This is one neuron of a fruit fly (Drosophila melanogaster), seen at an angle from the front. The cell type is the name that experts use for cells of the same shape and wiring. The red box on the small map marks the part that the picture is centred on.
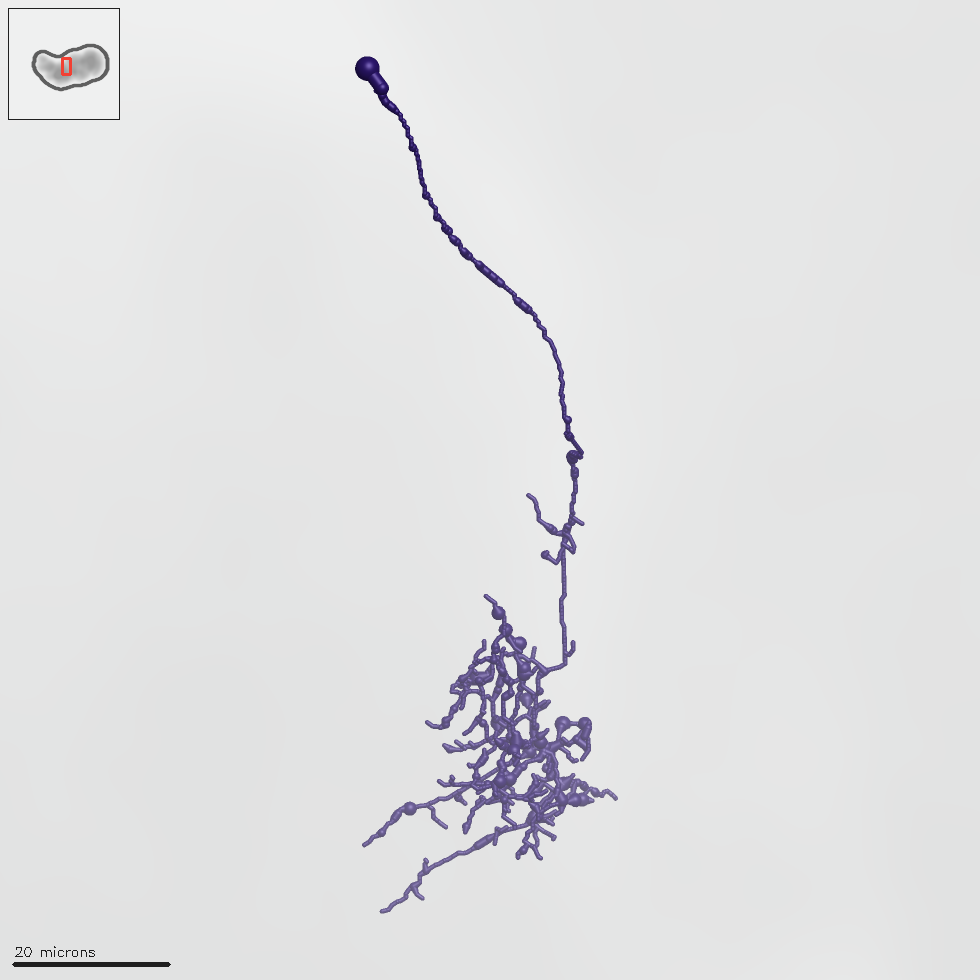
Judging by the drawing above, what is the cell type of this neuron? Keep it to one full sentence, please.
Classified by cell type, this neuron is LC10b.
